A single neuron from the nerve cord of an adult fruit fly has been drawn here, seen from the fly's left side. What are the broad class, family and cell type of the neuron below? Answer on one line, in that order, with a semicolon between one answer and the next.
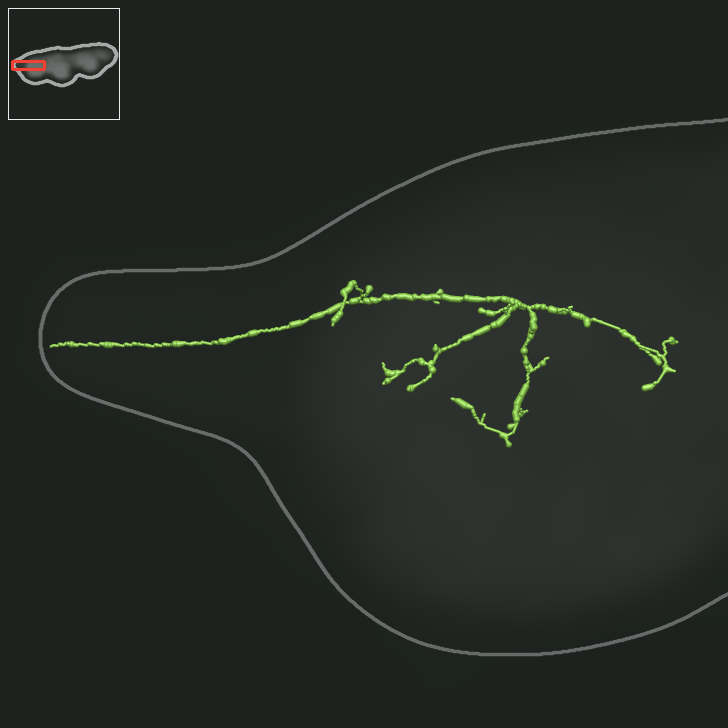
descending neuron; DNge; DNge146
